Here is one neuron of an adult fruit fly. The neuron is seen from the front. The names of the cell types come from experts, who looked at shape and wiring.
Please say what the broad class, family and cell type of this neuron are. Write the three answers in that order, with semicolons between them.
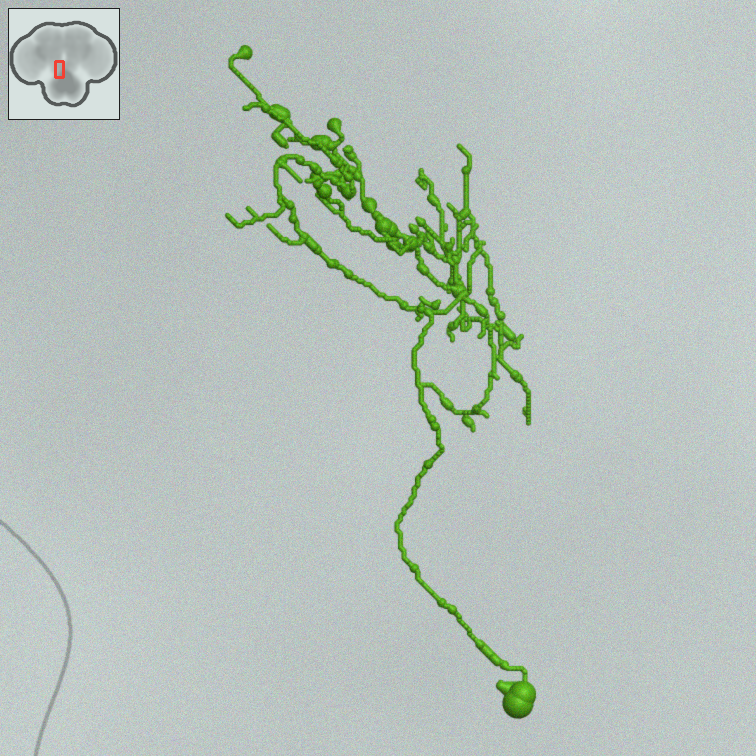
central-brain intrinsic neuron; hemilineage LB3; GNG431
